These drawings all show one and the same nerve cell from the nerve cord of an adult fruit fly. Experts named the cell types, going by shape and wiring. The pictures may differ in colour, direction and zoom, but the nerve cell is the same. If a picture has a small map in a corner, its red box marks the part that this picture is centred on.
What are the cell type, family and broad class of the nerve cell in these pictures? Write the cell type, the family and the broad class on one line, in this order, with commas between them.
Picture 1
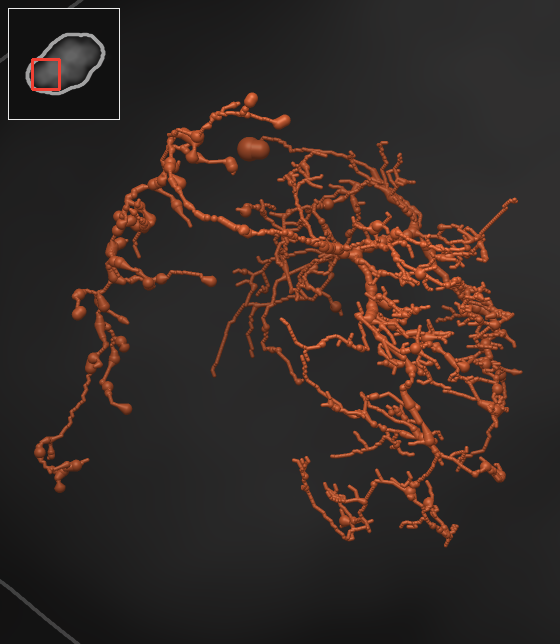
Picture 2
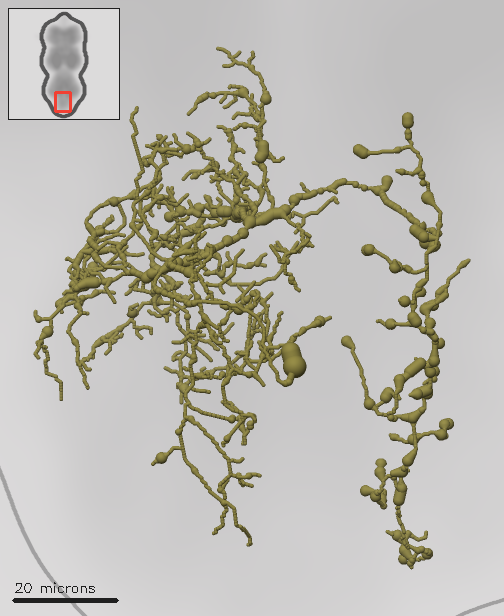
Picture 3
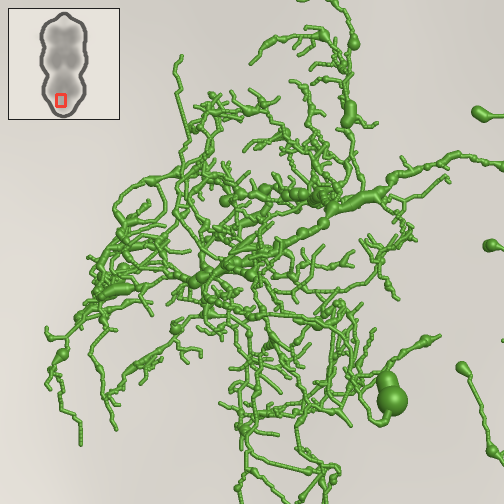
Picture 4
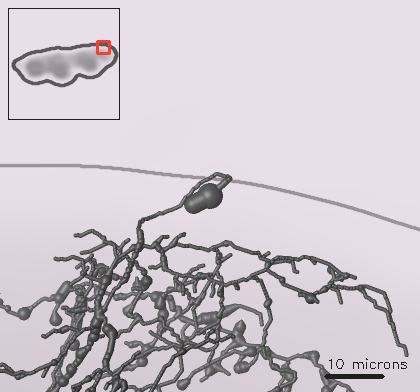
IN19B068, hemilineage 19B, nerve-cord intrinsic neuron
